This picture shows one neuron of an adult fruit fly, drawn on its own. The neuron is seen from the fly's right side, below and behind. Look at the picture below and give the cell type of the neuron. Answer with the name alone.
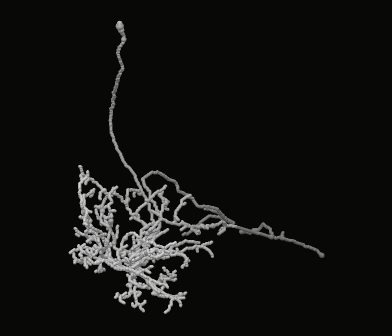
IN23B063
